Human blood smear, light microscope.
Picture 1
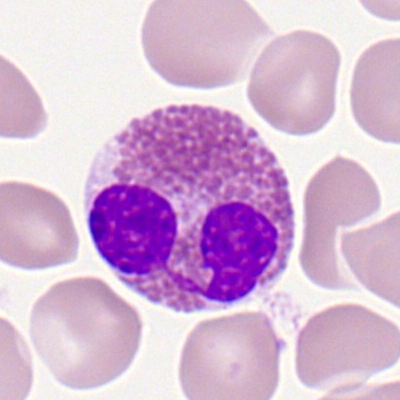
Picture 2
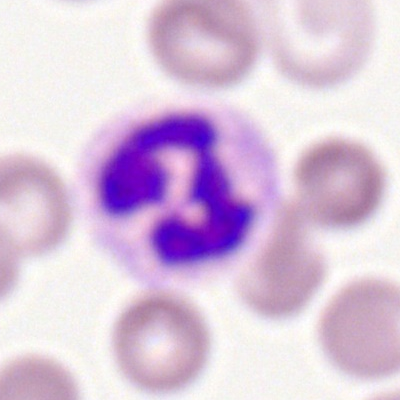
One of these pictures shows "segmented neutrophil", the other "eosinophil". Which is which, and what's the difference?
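First picture: eosinophil. Second picture: segmented neutrophil. Nucleus: the eosinophil's has two lobes, sitting side by side in the lower half of the cell.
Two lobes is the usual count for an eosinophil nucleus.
Chromatin: coarsely clumped in the eosinophil, dark purple and dense in the segmented neutrophil, where no nucleoli are visible.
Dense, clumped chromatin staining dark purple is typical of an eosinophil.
Granules: the eosinophil's cytoplasm is packed with coarse, round, reddish-pink granules, while the neutrophil's pale pinkish-lilac cytoplasm shows no large orange-red granules.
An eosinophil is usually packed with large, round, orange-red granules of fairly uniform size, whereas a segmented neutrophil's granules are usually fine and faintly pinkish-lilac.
Outline: round for the eosinophil, roughly round and smooth for the neutrophil.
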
